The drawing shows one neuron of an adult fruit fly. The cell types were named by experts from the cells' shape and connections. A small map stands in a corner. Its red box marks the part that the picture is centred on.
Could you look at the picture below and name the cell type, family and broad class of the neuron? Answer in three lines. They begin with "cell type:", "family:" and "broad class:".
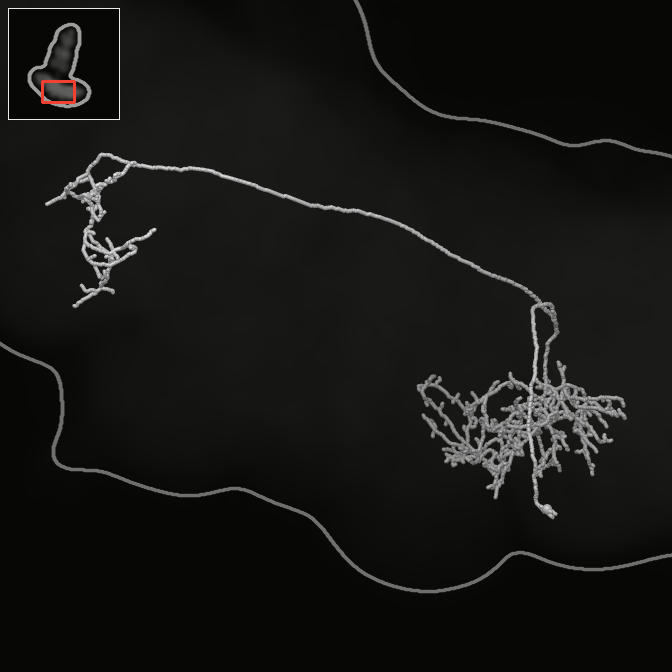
cell type: CB4248
family: hemilineage VLPa2
broad class: central-brain intrinsic neuron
